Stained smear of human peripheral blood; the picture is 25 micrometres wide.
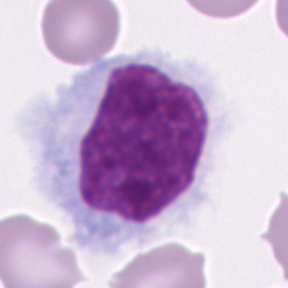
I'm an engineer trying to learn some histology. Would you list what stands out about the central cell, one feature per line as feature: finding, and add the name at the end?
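Nucleus: rounded polygon, no lobes or deep indentations
Nuclear size: about 14 by 12 micrometres
Chromatin: moderately condensed, mottled and patchy
Cytoplasm: pale grey-blue, a broad rim around the nucleus
Name: hairy cell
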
